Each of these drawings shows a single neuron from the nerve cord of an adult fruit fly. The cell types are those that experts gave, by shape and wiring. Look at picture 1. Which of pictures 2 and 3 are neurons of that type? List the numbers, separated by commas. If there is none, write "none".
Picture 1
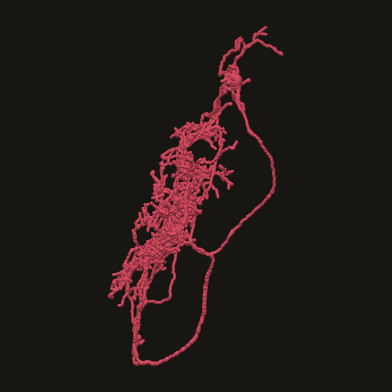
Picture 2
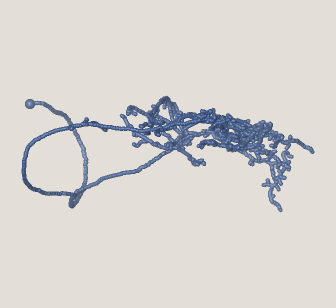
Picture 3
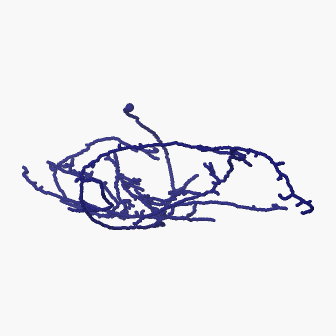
2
